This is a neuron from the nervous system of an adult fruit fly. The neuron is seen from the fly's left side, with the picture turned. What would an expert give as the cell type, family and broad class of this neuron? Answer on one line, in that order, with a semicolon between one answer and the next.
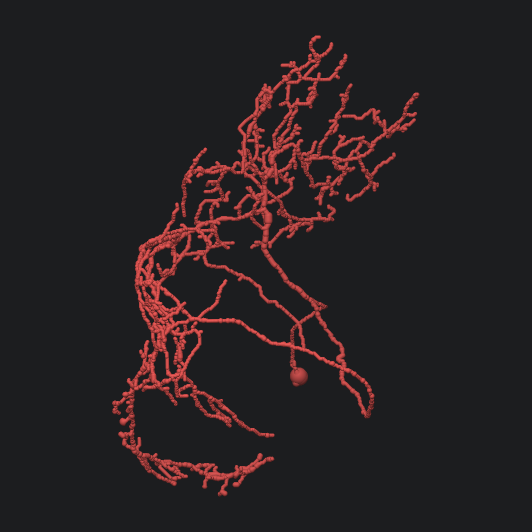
LoVP63; LoVP; visual projection neuron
